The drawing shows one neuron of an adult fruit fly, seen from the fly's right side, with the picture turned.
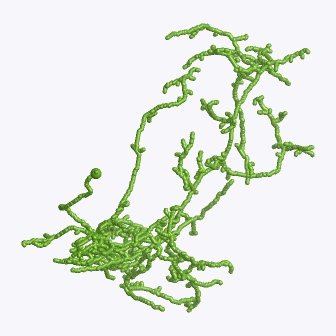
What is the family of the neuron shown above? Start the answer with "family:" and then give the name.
family: hemilineage VLPd1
